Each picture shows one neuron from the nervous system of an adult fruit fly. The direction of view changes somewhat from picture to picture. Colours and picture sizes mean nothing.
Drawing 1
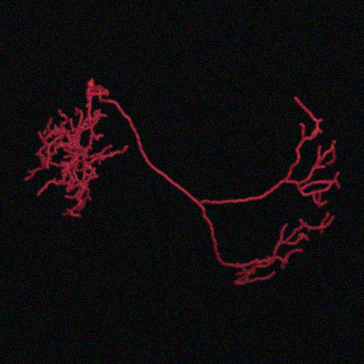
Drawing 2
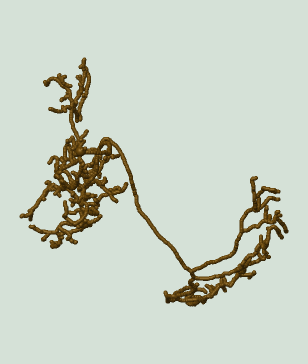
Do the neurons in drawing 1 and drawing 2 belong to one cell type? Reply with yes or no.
yes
